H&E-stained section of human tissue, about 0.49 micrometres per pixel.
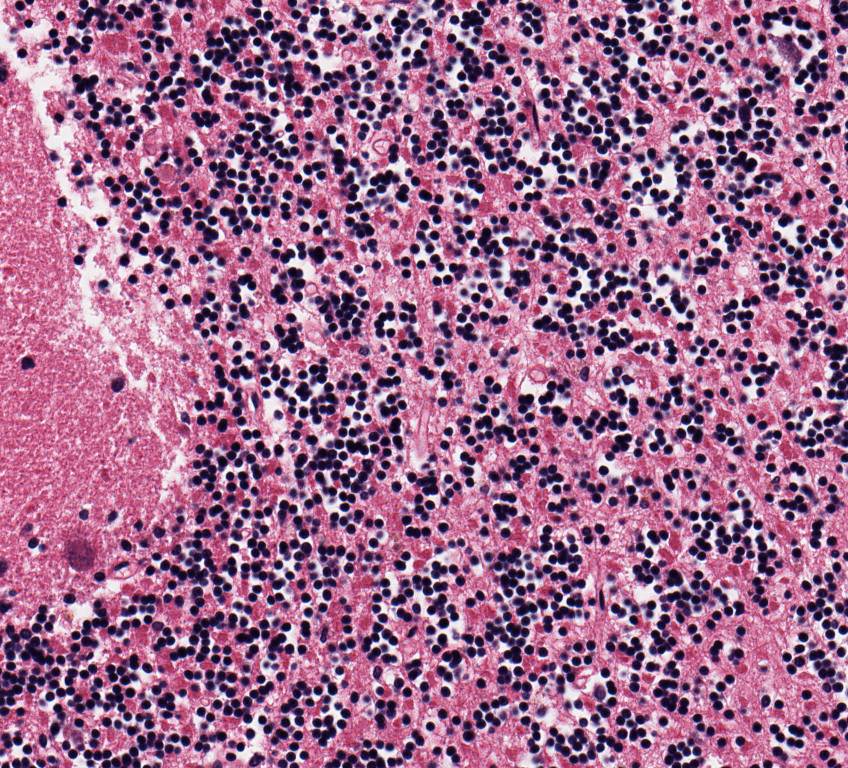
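Cerebellum: most of the field is densely packed with small, round, dark blue-black nuclei of nearly uniform size, the cells showing little or no visible cytoplasm. Along the left edge runs a pink, finely granular zone with very few nuclei.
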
